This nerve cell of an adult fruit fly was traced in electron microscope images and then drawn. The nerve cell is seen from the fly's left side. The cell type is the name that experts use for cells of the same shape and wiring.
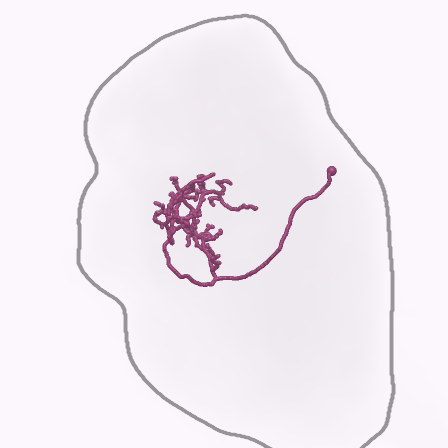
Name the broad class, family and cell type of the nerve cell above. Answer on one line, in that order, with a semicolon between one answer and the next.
central-brain intrinsic neuron; hemilineage VLPp1; AVLP559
